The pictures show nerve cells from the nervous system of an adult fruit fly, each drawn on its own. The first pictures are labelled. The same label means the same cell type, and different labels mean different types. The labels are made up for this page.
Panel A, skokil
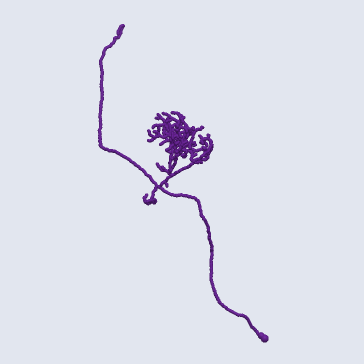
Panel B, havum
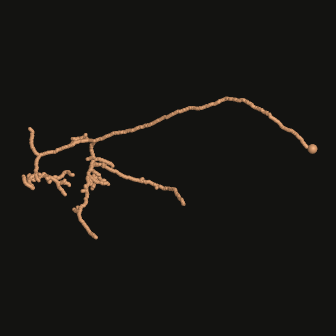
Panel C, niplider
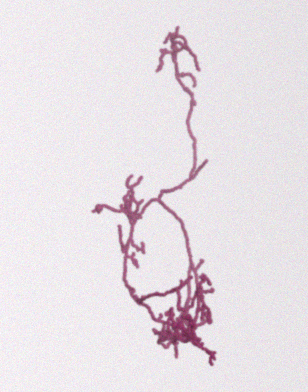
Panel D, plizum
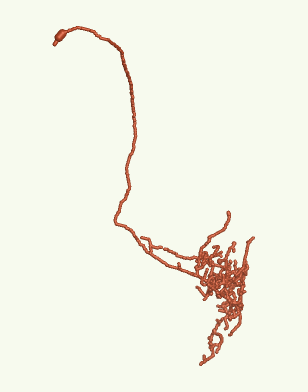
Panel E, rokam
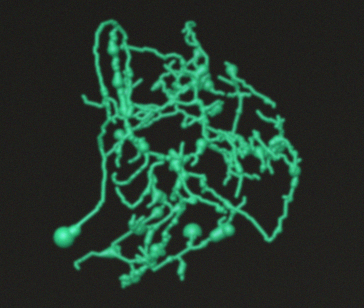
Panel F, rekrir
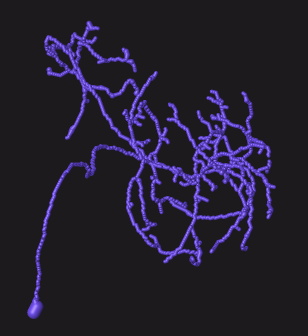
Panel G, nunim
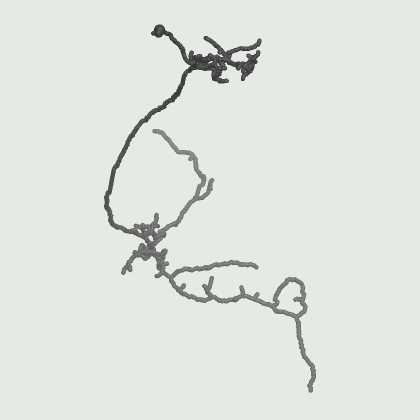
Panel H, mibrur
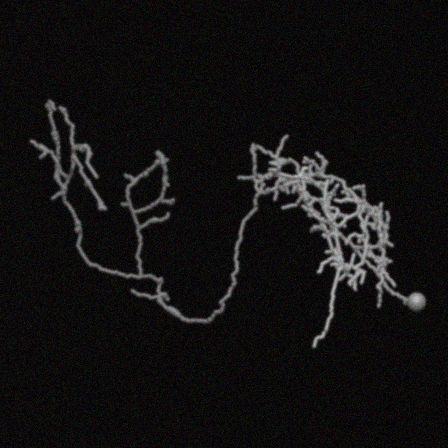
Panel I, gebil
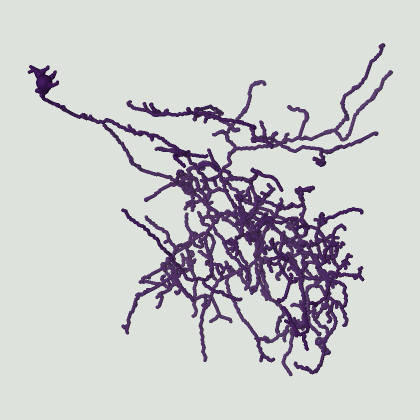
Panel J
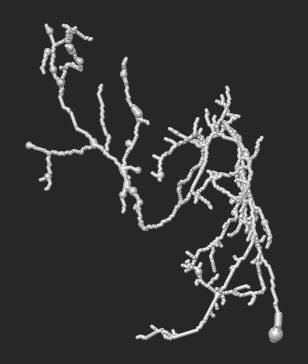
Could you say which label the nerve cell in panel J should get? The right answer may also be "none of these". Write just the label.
mibrur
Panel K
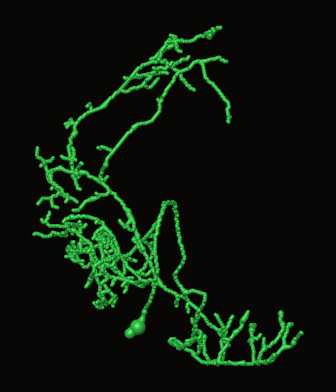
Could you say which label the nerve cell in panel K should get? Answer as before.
none of these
